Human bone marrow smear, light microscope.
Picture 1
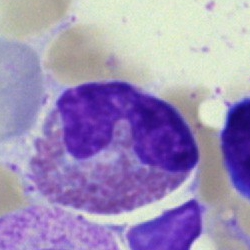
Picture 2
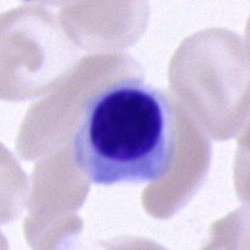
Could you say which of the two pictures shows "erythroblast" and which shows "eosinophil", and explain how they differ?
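Picture 1 shows the eosinophil; picture 2 shows the erythroblast. Look first at the nucleus: the eosinophil's has a broad indentation on its lower side, giving it a kidney-like shape.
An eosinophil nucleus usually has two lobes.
The erythroblast's nucleus sits toward the top, with a wider band of cytoplasm below it.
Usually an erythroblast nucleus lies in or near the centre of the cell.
Next, the chromatin: dark purple, fairly dense and mottled in the eosinophil; dense and very dark purple in the erythroblast.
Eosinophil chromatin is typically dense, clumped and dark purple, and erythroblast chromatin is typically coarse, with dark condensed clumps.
Neither nucleus shows a nucleolus. Finally, the cytoplasm: plentiful in the eosinophil, filling the lower half of the cell, and pale blue without visible granules in the erythroblast.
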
